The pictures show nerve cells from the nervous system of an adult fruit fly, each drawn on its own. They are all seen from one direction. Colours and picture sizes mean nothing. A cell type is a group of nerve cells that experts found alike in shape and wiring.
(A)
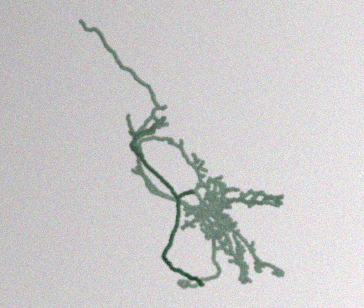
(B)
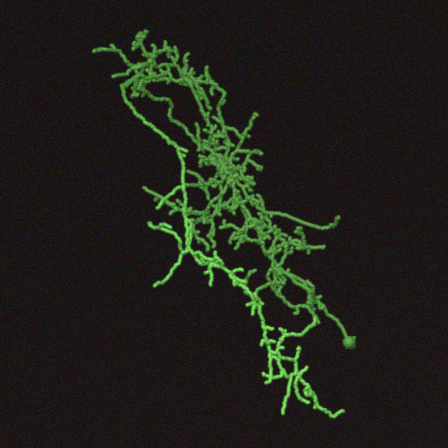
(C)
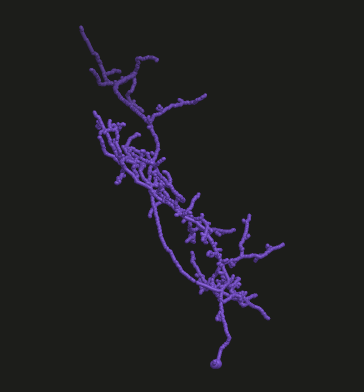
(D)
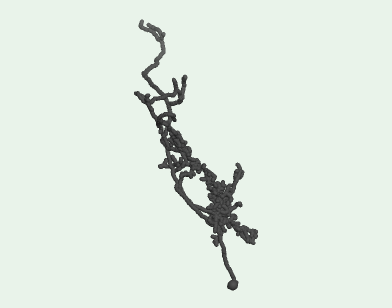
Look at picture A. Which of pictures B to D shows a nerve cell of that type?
Picture D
